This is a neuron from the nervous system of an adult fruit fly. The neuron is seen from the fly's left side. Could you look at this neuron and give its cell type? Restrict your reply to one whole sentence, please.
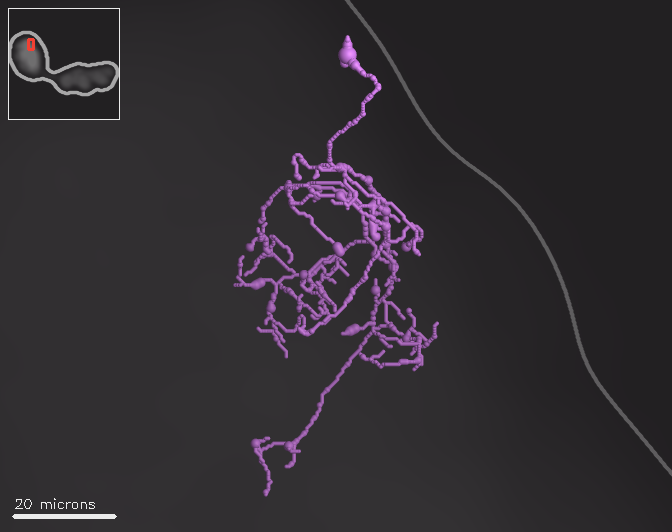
Cell type LHPD3a2_b is what this neuron is.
